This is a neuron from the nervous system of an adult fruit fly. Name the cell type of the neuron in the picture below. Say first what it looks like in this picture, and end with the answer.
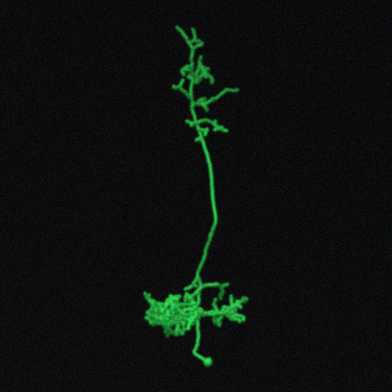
Its cell body lies at the bottom of the picture. In this view it is more than twice as tall as it is wide. It is a descending neuron. Its cell type is DNbe001.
